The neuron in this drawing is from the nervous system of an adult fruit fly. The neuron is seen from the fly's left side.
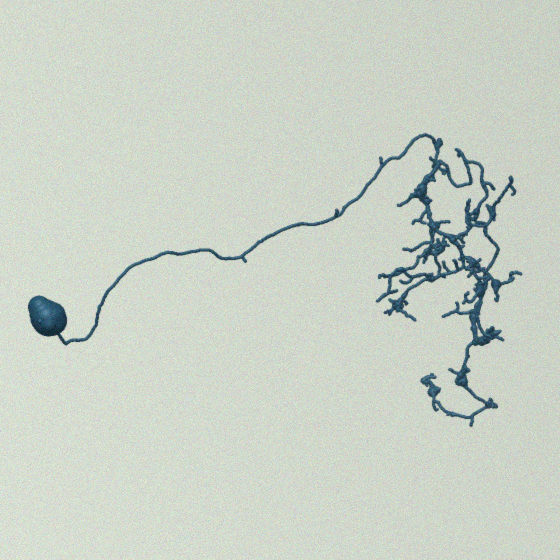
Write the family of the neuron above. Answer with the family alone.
Cm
